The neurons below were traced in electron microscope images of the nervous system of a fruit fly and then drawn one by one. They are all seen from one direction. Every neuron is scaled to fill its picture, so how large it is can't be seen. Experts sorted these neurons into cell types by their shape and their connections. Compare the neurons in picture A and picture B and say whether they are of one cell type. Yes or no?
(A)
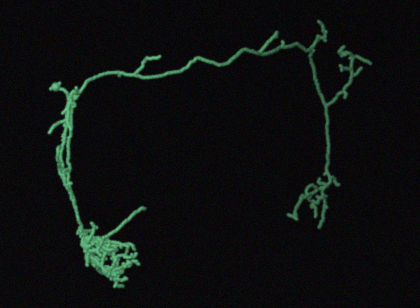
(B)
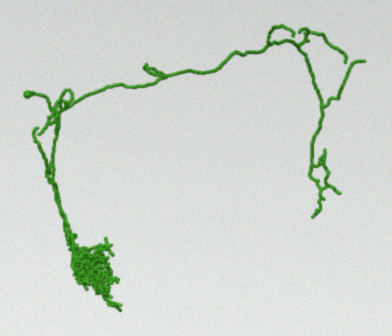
no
